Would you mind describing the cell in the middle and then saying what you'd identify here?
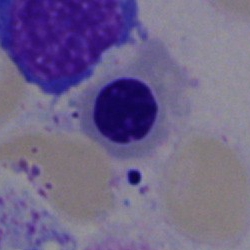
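Start with the nucleus of the middle cell: you will find no nucleolus in it. On every side of it runs a rim of pale grey-blue cytoplasm, and that cytoplasm shows no granules. This is an erythroblast.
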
